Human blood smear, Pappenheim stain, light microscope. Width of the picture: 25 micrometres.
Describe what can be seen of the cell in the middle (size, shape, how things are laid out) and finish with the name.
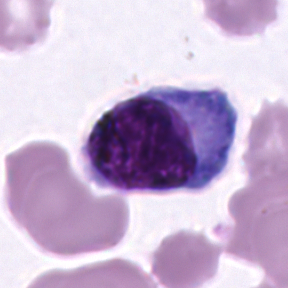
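Checked first is the nucleus, which sits off-centre toward the left side of the cell. Next, the chromatin is dark purple and coarsely clumped. The cytoplasm comes third: it is blue and forms a broad zone mainly on the right side of the cell. The outline is smooth, without surface projections. Last on the list is size, about 14 by 10 micrometres. The cell is a plasma cell.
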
